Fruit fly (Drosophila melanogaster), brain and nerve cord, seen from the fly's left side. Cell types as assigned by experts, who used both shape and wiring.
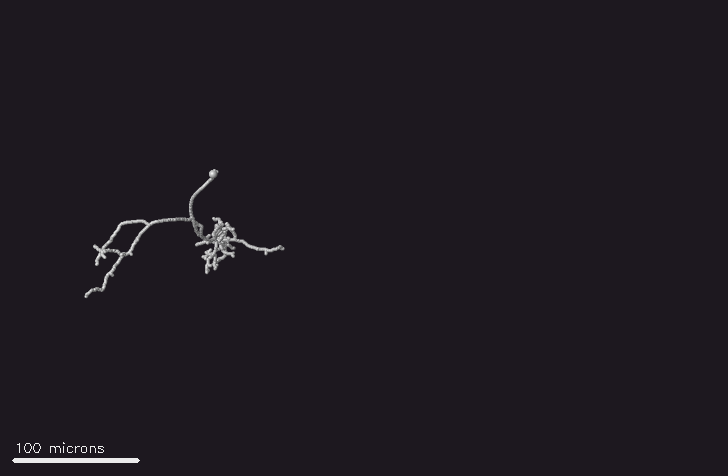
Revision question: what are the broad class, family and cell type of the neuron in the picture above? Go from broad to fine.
nerve-cord intrinsic neuron; hemilineage 11A; IN11A039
